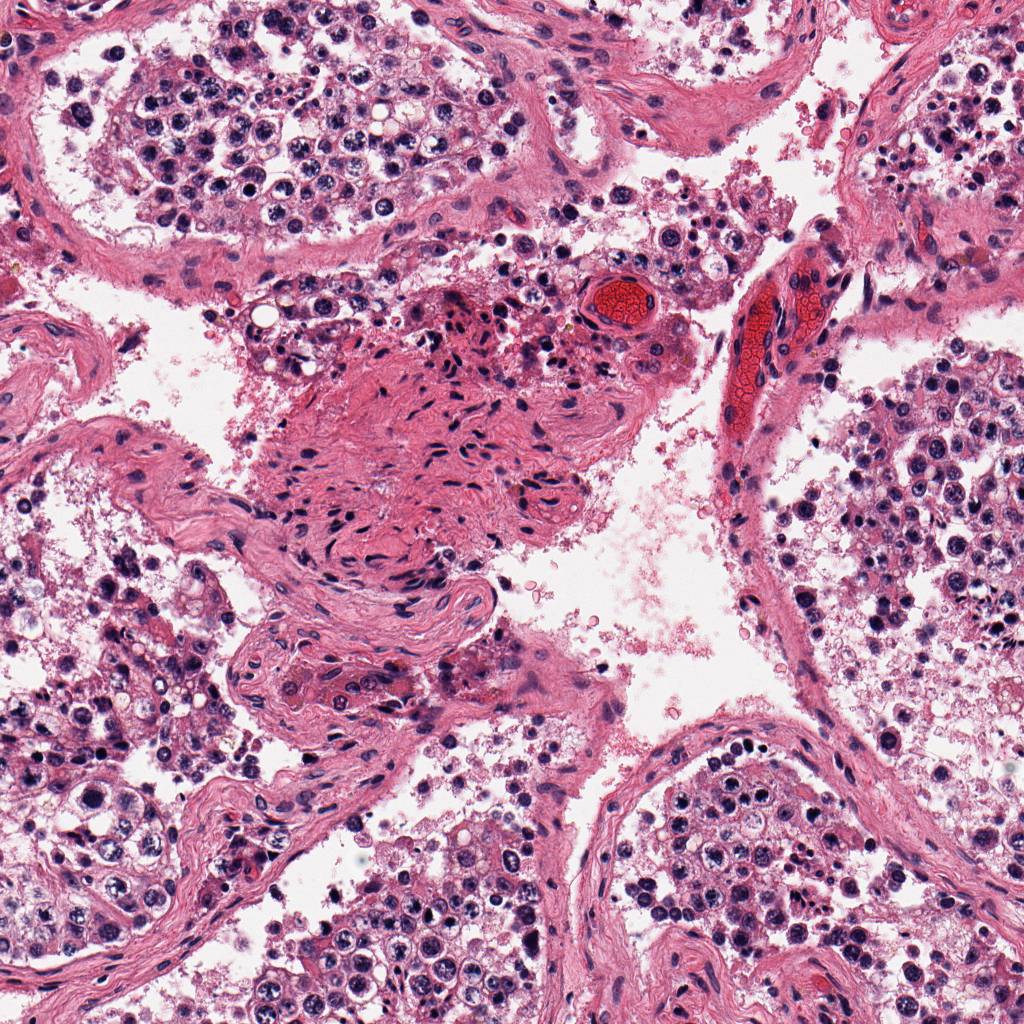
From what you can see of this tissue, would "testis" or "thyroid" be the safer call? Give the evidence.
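I'd call this testis. What decides it for me is that the tubules are filled with loosely packed round cells, their nuclei dark with coarsely clumped chromatin.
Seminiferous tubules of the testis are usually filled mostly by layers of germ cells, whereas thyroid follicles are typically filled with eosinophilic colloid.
Many cells inside the tubules look detached and separated from one another, with scattered small clear vacuoles.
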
